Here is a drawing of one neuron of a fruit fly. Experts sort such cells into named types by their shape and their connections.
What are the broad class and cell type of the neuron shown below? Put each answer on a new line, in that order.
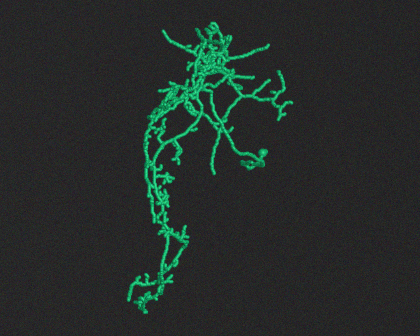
central-brain intrinsic neuron
CB4183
